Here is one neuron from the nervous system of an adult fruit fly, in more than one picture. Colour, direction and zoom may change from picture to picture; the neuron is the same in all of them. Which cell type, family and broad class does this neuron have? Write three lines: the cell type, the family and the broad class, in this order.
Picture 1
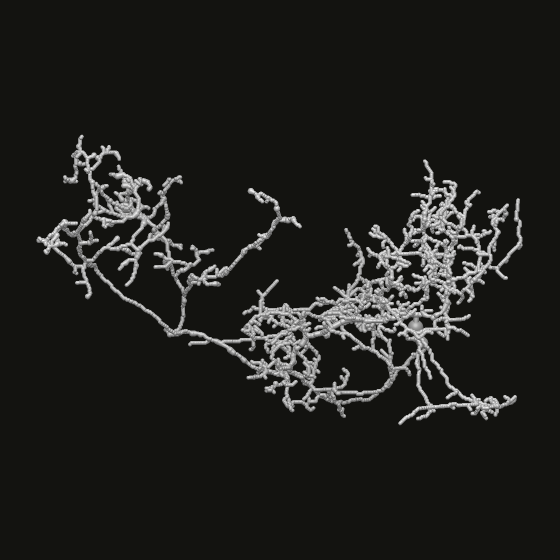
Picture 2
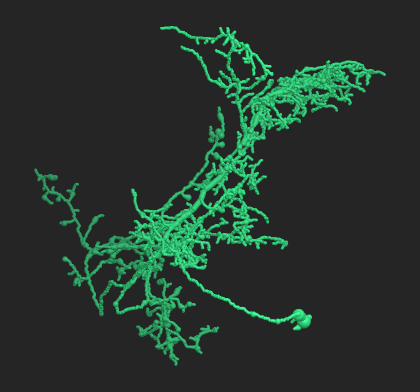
SMP579
hemilineage SLPpl2
central-brain intrinsic neuron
